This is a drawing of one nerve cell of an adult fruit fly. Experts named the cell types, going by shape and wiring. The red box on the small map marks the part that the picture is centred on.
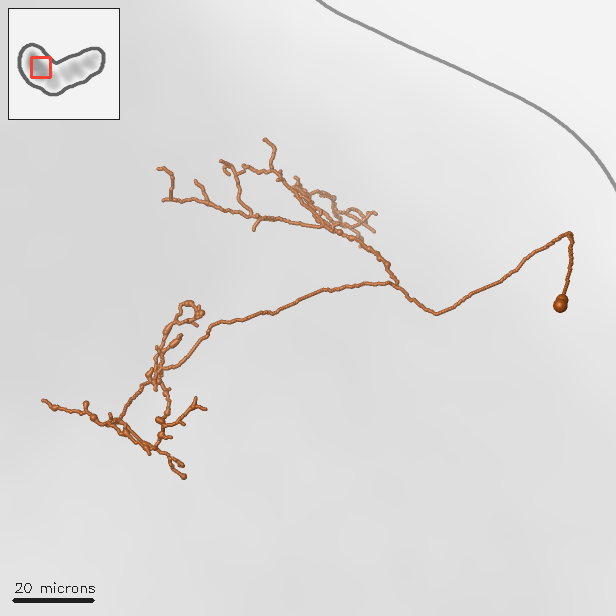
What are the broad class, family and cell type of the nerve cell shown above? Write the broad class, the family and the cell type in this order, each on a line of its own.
central-brain intrinsic neuron
hemilineage SLPad1_posterior
SIP034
